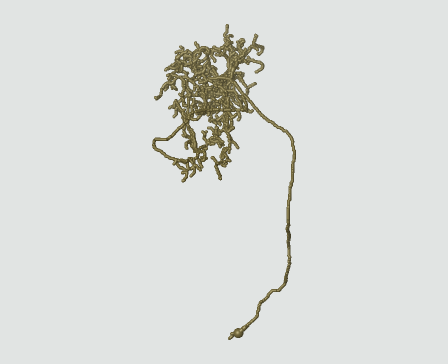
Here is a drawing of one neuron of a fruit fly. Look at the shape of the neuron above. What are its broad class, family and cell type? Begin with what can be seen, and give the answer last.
The cell body can be seen at the bottom of the picture. Dozens of branch ends can be seen. Its broad class is nerve-cord intrinsic neuron. The family is hemilineage 02A. It is of cell type IN02A019.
